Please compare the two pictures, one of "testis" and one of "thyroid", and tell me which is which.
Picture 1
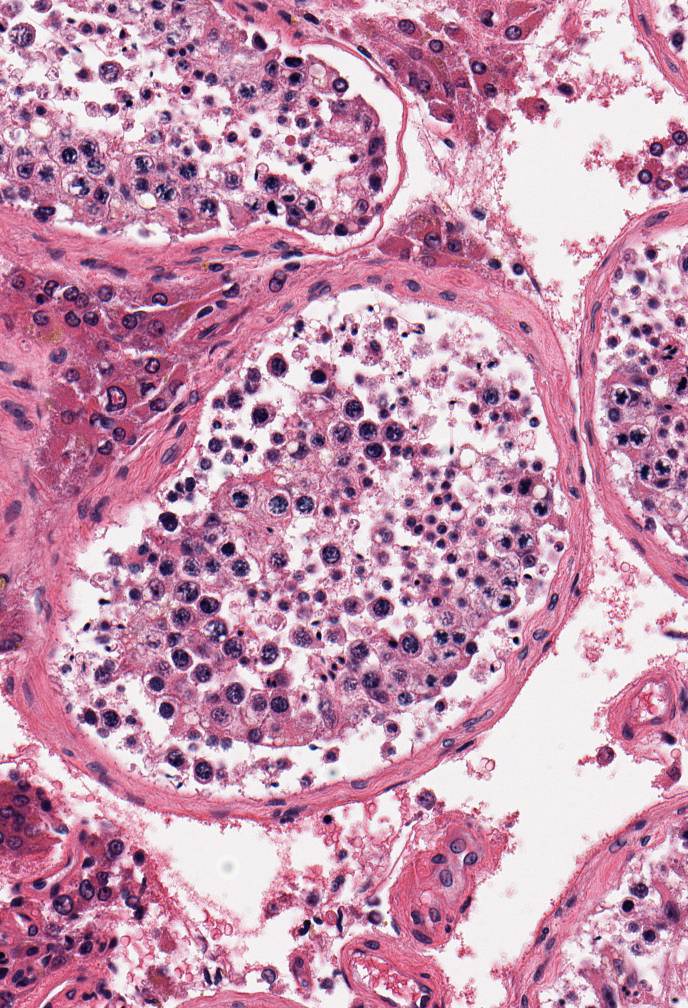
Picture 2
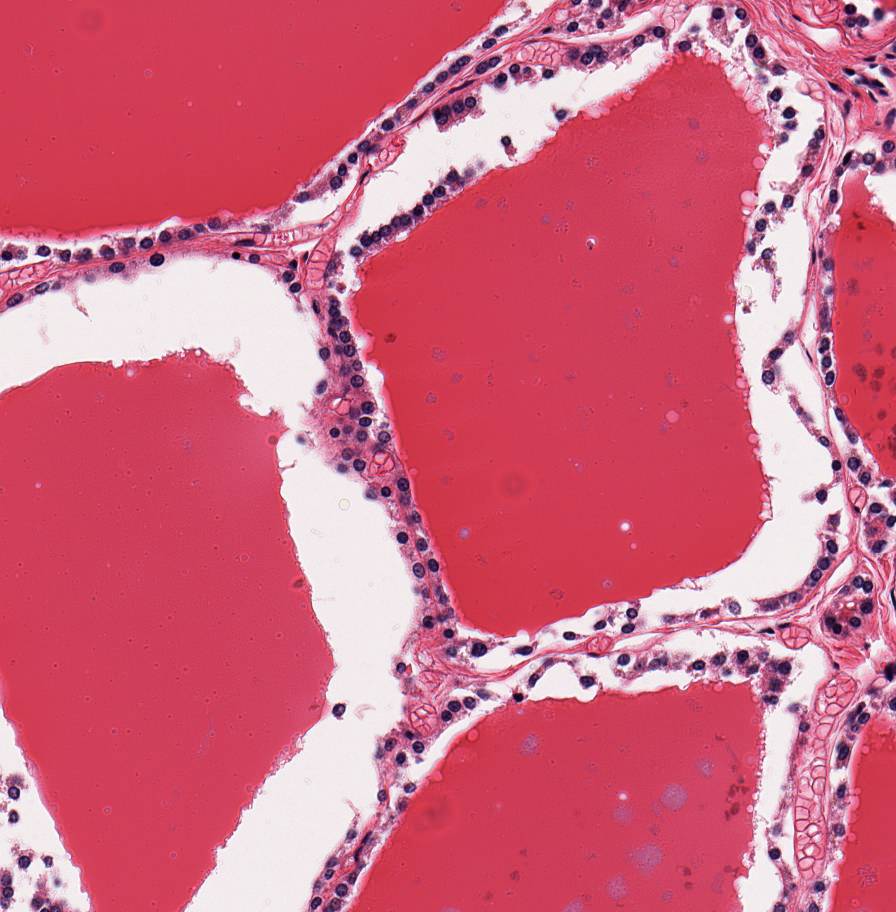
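Looking at these two, I'd say the testis is in picture 1 and the thyroid is in picture 2. In the first I see rounded tubules cut across, a large one in the centre and parts of others at the edges. Within that central tubule, small, very dark, shrunken nuclei lie scattered among larger cells. Between the tubules at the upper left sit clusters of Leydig cells with abundant pink cytoplasm and round nuclei. The second is quite different: large closed follicles fill it, parted only by thin septa, and each holds homogeneous, deep pink, colloid-like material. A single layer of flattened to low cuboidal cells lines them, with small, round, dark nuclei spaced evenly.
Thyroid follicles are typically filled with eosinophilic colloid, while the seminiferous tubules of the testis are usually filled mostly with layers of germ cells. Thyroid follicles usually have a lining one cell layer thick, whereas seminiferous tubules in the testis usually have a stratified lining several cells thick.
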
